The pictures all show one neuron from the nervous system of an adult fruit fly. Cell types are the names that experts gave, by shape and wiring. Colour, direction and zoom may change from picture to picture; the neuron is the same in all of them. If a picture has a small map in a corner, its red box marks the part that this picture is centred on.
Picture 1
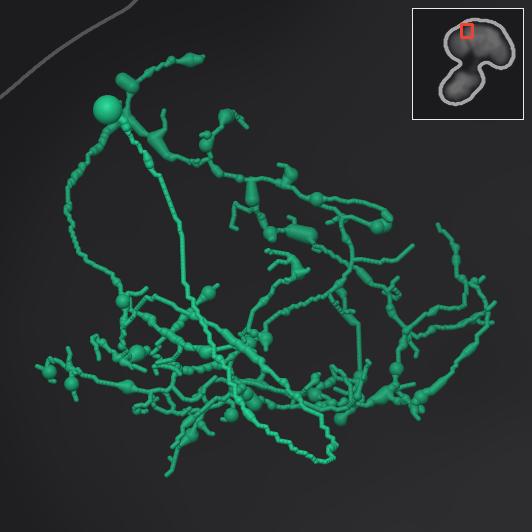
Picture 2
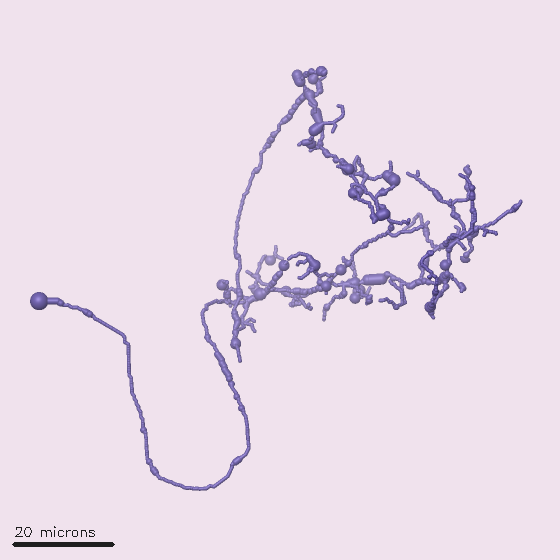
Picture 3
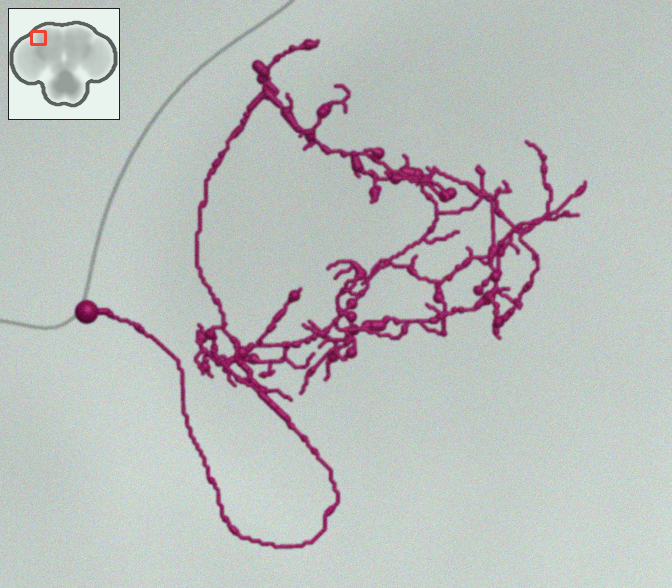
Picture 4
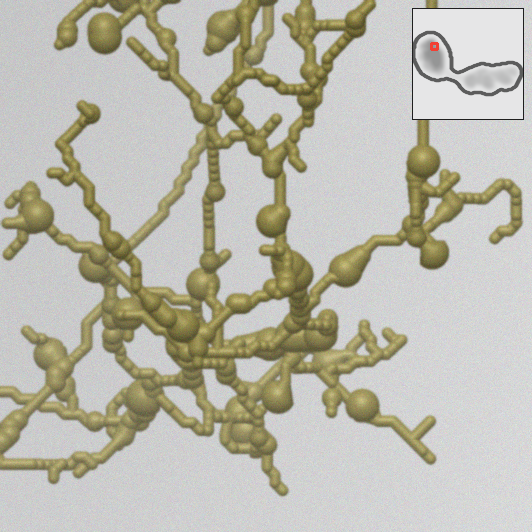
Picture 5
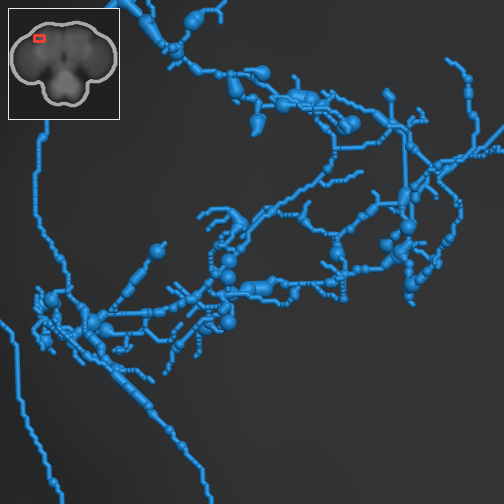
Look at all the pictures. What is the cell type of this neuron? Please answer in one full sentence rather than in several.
This neuron is recognized as the cell type LHAV4g6_a.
